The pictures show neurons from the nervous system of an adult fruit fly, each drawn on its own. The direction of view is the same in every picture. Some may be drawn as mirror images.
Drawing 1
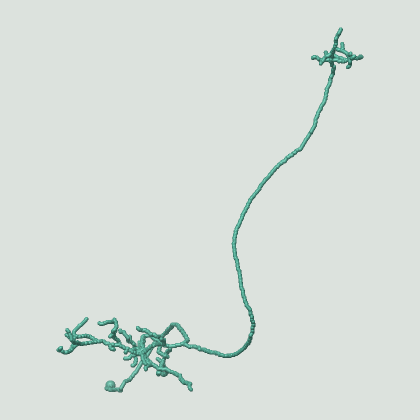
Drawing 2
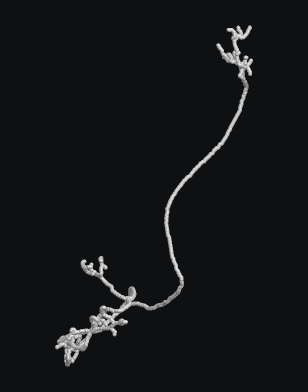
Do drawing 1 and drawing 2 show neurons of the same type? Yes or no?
no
